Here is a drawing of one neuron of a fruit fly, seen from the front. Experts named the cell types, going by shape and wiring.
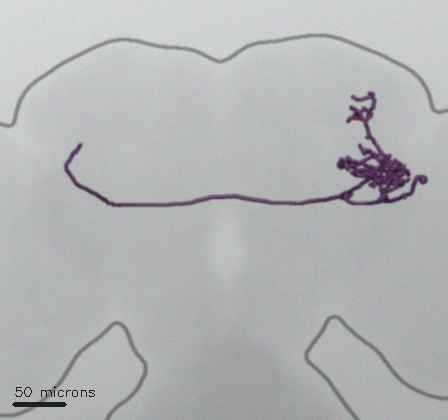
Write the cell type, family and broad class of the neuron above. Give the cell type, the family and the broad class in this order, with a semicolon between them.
AVLP279; hemilineage VLPl&d1_lateral; central-brain intrinsic neuron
